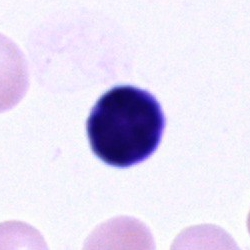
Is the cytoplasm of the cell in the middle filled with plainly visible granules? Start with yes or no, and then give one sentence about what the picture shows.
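No. No granules are seen in the cell.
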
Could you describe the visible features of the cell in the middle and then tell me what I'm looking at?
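Notice first the round, smooth outline of the cell. Inside, the chromatin is dense and stained deep purple throughout, and you will find no nucleoli. Now look around the nucleus: almost no cytoplasm can be seen. This is a lymphocyte.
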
